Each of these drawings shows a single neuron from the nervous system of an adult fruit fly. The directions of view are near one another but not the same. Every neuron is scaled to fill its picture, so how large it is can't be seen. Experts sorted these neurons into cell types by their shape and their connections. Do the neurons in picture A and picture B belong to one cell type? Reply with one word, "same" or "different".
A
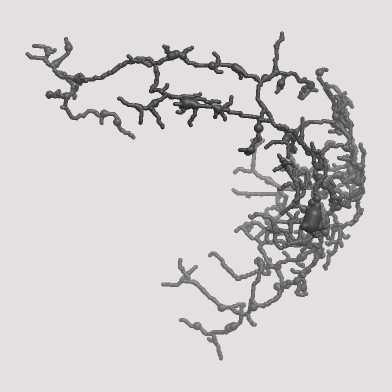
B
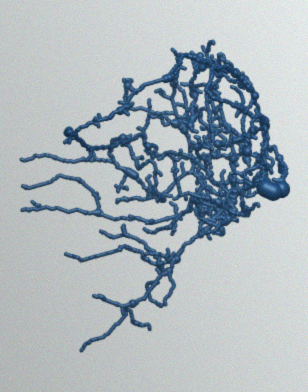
same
